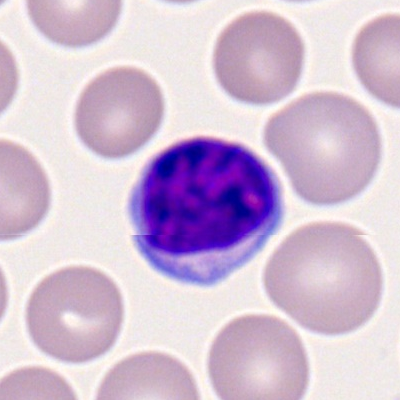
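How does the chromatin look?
It is coarse and clumped into dark patches.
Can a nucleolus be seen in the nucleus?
No, none is visible.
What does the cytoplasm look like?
It is pale blue and holds no coarse granules.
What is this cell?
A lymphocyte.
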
